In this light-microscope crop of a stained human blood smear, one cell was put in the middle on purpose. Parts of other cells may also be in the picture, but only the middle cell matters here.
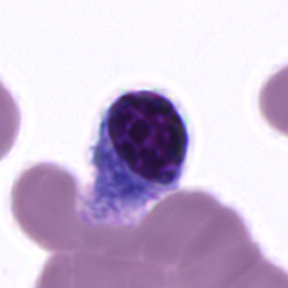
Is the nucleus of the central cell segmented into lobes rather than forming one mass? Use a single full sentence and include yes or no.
No, the nucleus is not split into segments; it is one compact round, oval or kidney-shaped mass.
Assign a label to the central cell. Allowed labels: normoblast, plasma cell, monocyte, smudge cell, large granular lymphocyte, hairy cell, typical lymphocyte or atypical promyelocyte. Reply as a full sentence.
This crop's central cell is a plasma cell.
